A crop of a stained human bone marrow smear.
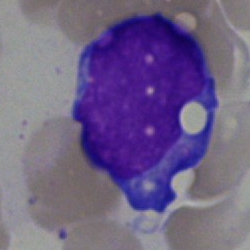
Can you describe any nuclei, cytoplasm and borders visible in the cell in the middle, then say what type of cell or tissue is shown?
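Within the nucleus I can make out three small pale dots in a roughly vertical row. The cytoplasm is only a thin rim, widest at the bottom, and on the right side it holds one clear round vacuole. Below, the outline bulges into a blunt, irregular projection. It is a blast.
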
